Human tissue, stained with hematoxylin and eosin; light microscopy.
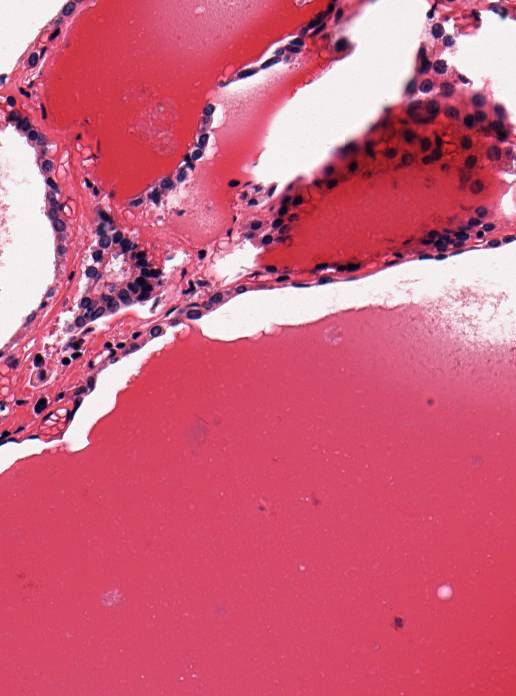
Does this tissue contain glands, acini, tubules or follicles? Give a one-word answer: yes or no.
Yes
